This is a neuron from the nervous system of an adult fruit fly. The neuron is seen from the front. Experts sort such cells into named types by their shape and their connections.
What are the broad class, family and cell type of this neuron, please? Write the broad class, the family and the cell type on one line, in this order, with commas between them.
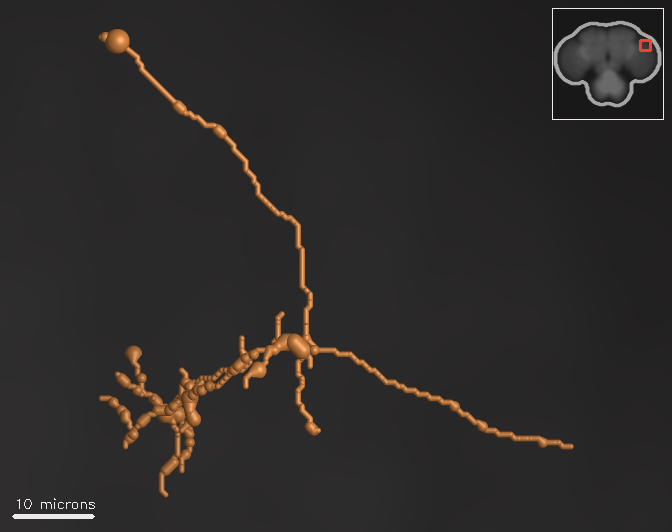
optic-lobe intrinsic neuron, Mi, Mi15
